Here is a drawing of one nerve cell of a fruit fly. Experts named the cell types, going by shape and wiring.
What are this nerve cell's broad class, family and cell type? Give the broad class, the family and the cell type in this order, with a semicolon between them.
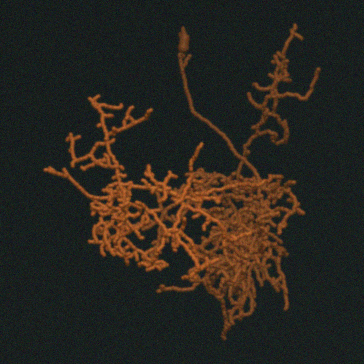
central-brain intrinsic neuron; hemilineage ALl1_ventral; VES013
